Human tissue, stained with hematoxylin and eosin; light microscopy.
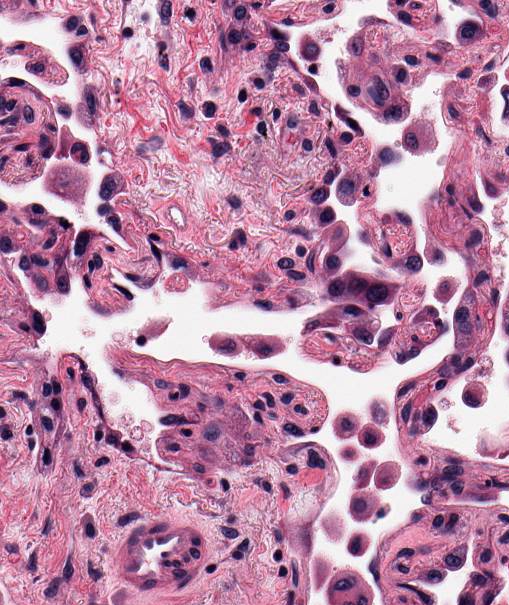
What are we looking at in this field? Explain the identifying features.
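This field mainly shows alveolus. In many places, plump cuboidal cells with rounded dark nuclei line the surfaces facing the spaces and bulge into them.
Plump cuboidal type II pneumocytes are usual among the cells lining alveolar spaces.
At the lower right, rounded free cells with ample pink cytoplasm and round nuclei lie loose within the space.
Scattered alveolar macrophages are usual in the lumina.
The walls are filled with wavy pink collagen fibres holding scattered oval to spindle nuclei, and no fat cells are present anywhere in the field.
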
